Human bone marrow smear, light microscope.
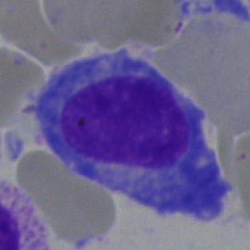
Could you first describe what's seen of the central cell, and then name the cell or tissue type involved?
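Start with the border: it is irregular and ragged rather than a smooth round edge. Next, notice the nucleus toward the upper left, leaving a wider band of cytoplasm at the lower right. Its chromatin is finely textured and fairly evenly spread, without coarse dark clumps. You won't find distinct granules in the cytoplasm. What you are looking at is a plasma cell.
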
